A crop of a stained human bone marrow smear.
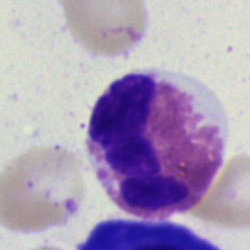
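Eosinophil at the centre of the bone marrow smear. Notice first that its outline is round and smooth. Now look at the nucleus: the chromatin is dark purple and densely clumped, and you will find no nucleoli in it.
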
